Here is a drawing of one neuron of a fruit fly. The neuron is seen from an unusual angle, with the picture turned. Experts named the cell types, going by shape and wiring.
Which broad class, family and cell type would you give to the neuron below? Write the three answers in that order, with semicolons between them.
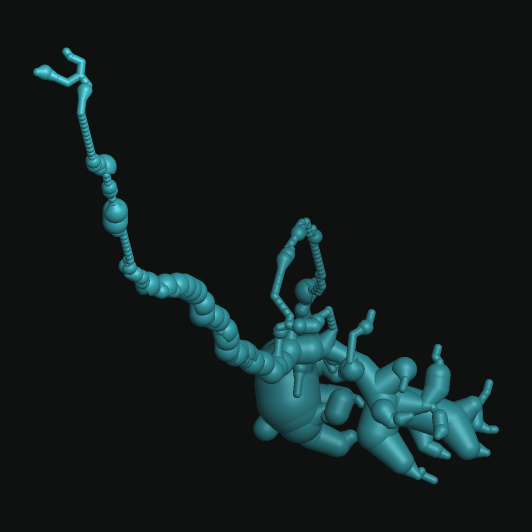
optic-lobe intrinsic neuron; T; T1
